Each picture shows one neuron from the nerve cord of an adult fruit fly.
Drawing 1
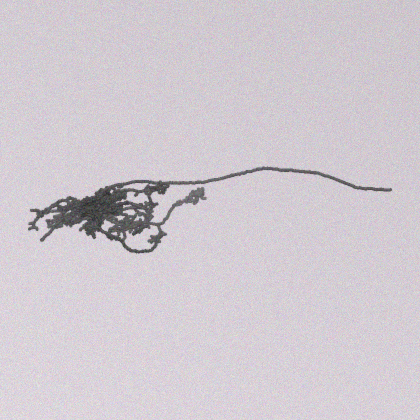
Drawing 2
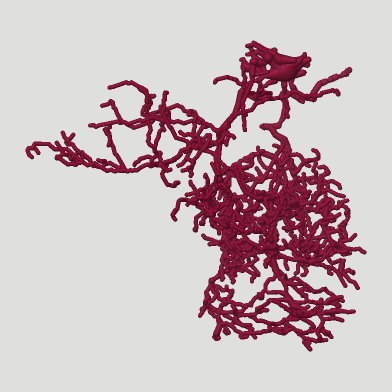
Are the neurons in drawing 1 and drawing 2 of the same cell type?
no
